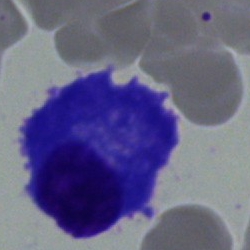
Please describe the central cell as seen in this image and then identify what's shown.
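Many small knobby blebs along the edge give this cell an irregular outline. Its nucleus is eccentric, sitting in the lower part of the cell. Just above the nucleus, the cytoplasm has a paler, mottled area. No distinct granules are seen in the cytoplasm. This is a plasma cell.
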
